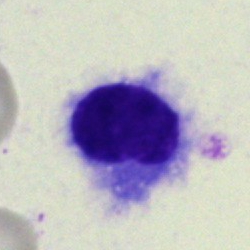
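Hairy cell, the one in the middle: its outline looks irregular, ragged and frayed all round. Fine, shaggy projections seem to reach out from the cytoplasmic margin, clearest on the lower and right sides. The chromatin stains a dense, dark purple throughout the nucleus. Most cytoplasm lies below the nucleus, with just a thin rim above.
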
